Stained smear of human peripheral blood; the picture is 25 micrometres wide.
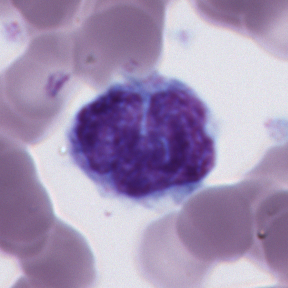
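Monocyte, the cell in the middle of this stained peripheral blood smear. Following its nucleus, about 12 by 10 micrometres, I find a narrow cleft running down from the top edge to about its middle. Around it the cytoplasm makes only a thin rim, pale greyish blue, and the edge of the cell looks slightly ragged.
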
